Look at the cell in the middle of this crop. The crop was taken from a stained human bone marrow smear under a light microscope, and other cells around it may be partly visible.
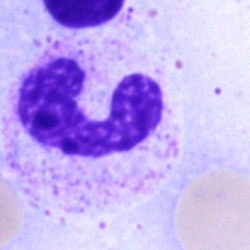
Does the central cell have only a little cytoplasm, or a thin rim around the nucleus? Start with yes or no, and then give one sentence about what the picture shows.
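No. The cytoplasm is plentiful and pale lilac.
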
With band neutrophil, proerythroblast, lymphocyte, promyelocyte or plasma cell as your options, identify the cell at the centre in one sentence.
Located at the centre of the crop is a band neutrophil.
